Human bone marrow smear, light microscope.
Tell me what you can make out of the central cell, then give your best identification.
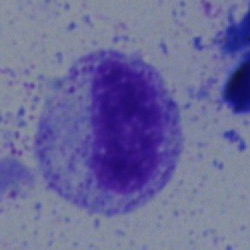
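Checking the outline, it is roughly round. The nucleus sits off-centre toward the right side and stains a deep purple throughout. Scattered through the cytoplasm are fine purple granules. The cell is a myelocyte.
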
